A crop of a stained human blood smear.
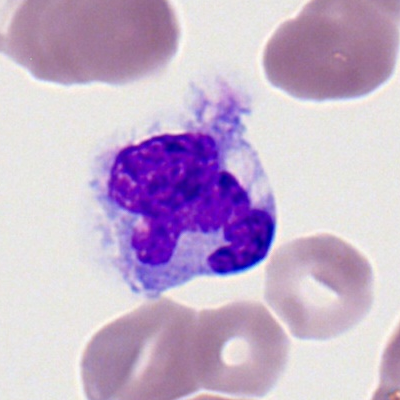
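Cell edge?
Ragged, frayed at top and left.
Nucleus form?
Folded into several irregular lobes; one lobe reaches the cell edge at lower right.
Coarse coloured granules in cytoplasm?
None.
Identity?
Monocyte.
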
